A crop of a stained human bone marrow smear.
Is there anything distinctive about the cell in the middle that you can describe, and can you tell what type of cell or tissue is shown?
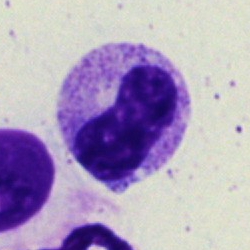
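Description: the cell outline is round to oval, with a smooth edge. The nucleus is curved like a kidney and has a notch on its upper left side; no nucleoli are visible in it. Fine purple granules are scattered through the cytoplasm. The cell is a band neutrophil.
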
